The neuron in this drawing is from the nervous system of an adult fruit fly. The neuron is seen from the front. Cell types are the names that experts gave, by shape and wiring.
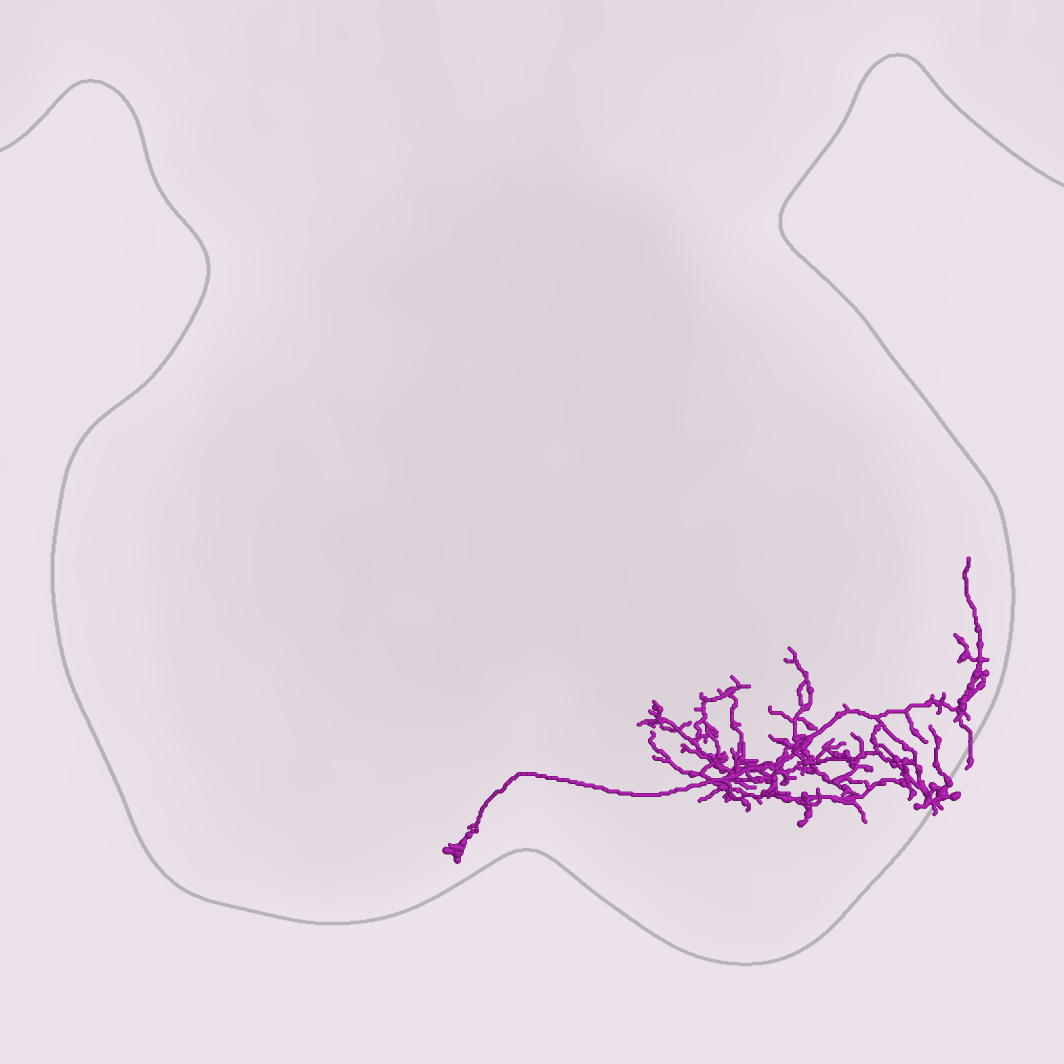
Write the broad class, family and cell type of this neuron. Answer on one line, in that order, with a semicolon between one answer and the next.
nerve-cord intrinsic neuron; hemilineage 13B; IN13B052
